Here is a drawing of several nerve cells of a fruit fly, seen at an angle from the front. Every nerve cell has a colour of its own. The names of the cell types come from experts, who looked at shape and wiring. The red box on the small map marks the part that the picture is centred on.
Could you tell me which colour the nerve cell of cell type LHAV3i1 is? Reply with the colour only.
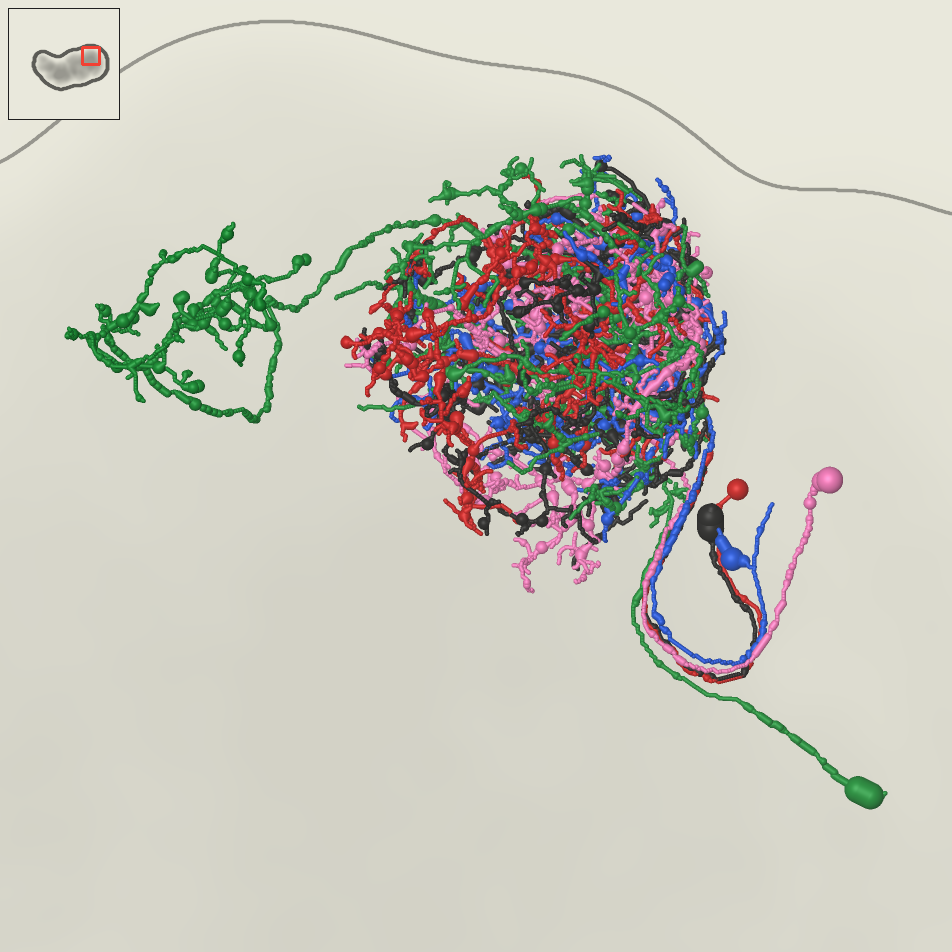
green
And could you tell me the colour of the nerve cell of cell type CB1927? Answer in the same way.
red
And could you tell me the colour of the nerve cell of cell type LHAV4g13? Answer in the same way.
black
